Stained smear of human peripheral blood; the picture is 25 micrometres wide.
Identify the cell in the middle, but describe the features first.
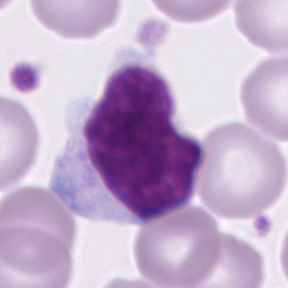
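Start with the nucleus: its contour is irregular and notched, with shallow indentations, and you won't find any nucleoli in it. Pale blue cytoplasm lies mainly on the left and lower-left side of the nucleus, and no vacuoles show in it. What you're looking at is a large granular lymphocyte.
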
